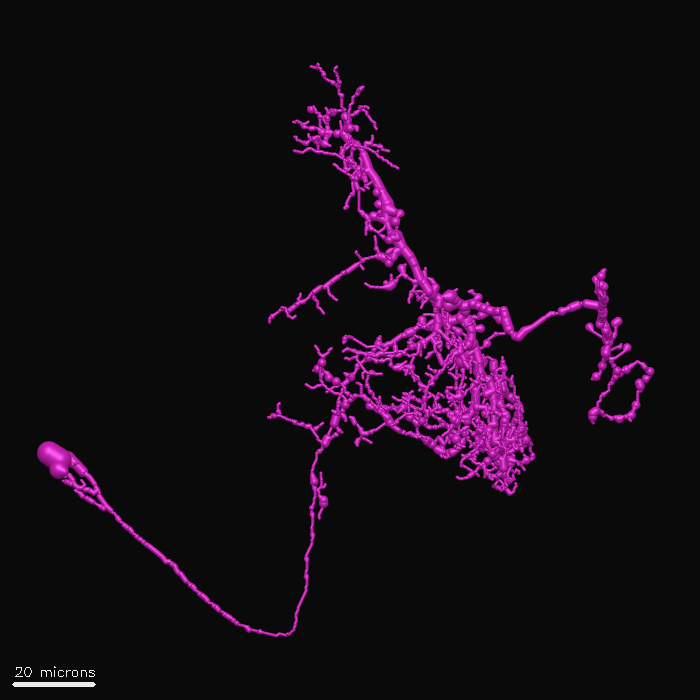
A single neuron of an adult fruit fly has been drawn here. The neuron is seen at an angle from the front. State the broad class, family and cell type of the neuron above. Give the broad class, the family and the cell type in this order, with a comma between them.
central-brain intrinsic neuron, hemilineage LB6, GNG327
